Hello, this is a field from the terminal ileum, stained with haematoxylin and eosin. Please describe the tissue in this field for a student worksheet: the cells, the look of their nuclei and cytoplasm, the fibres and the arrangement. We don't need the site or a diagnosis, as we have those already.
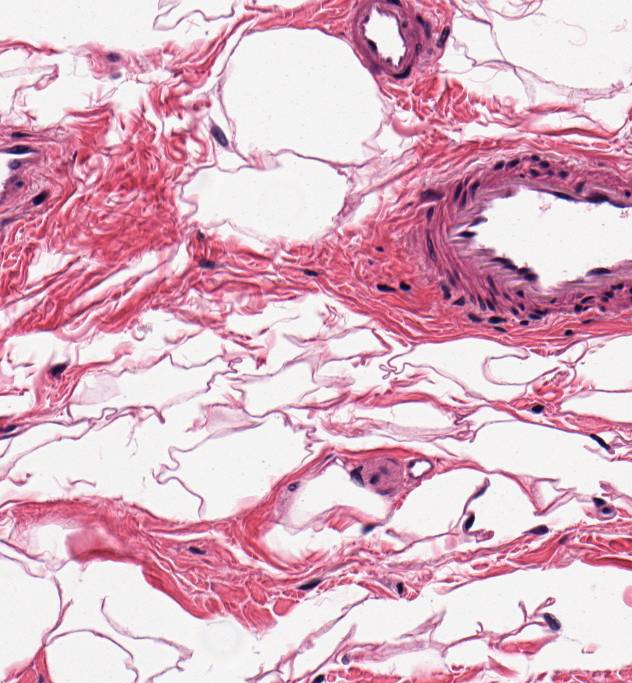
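Loose pink collagen bundles, separated by wide clear spaces, make up the field. Across the lower half, these bundles run mostly horizontally. Scattered nuclei in the stroma are dark and elongated. No red blood cells lie in the vessel lumina.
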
